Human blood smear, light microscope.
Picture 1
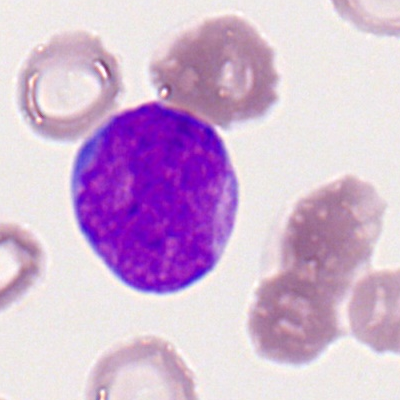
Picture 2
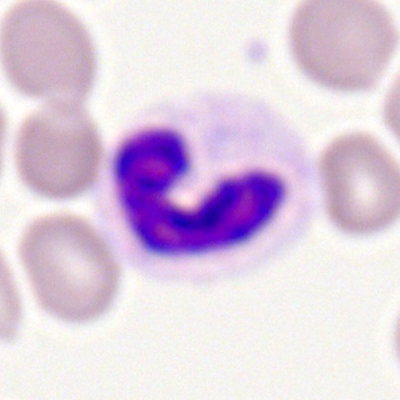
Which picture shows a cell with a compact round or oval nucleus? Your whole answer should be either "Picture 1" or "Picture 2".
Picture 1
